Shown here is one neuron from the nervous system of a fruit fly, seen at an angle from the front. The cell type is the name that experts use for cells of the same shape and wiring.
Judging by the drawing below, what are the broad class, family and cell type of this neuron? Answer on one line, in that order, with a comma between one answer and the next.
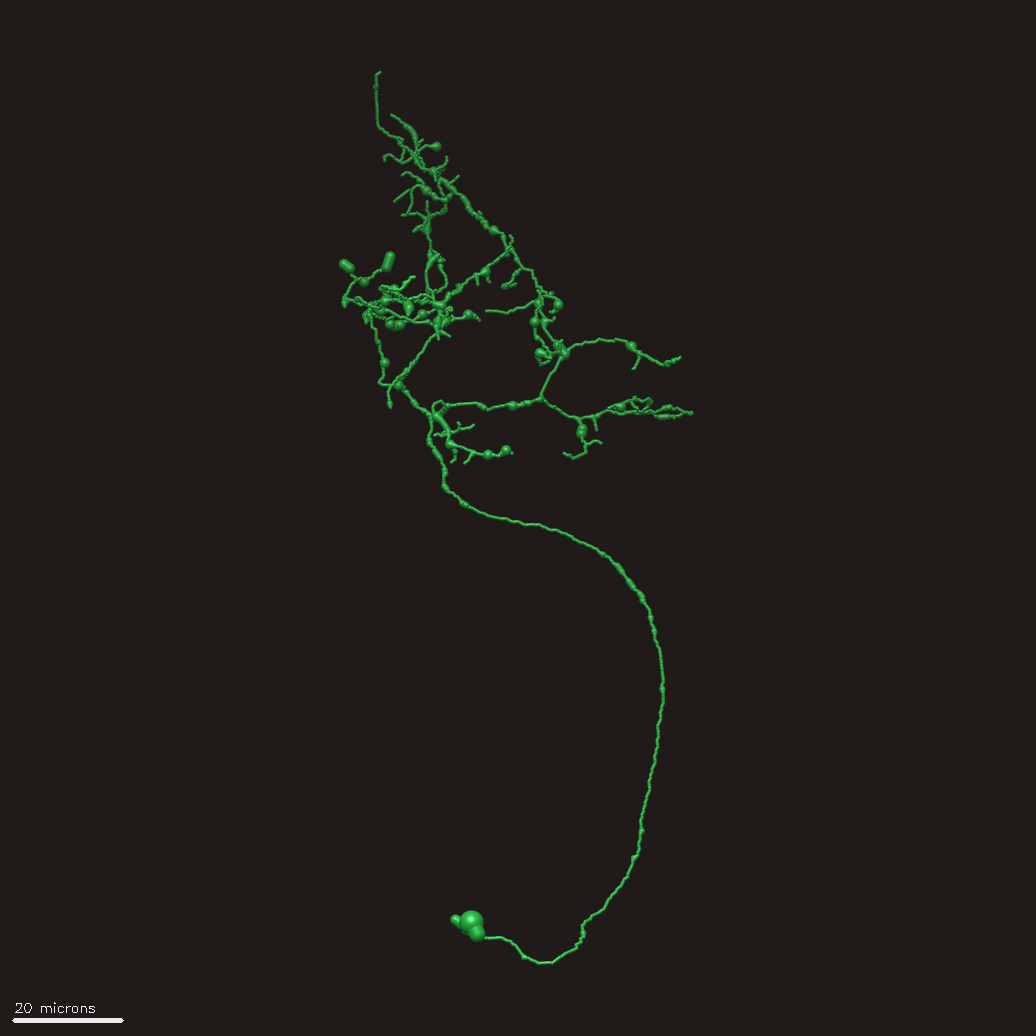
central-brain intrinsic neuron, hemilineage MX3, CB3738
